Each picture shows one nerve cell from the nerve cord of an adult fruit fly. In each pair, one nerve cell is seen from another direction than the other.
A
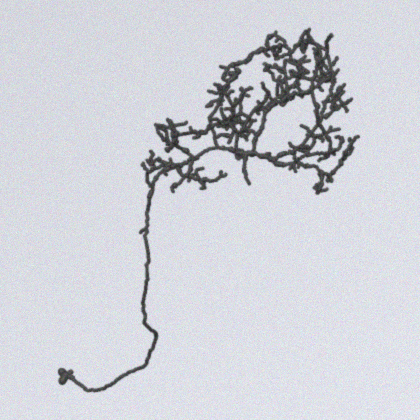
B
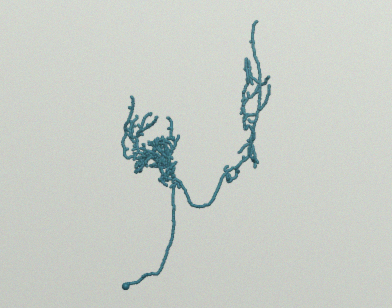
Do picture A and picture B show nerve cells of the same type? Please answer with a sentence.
They are of different cell types.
